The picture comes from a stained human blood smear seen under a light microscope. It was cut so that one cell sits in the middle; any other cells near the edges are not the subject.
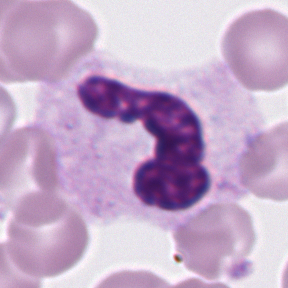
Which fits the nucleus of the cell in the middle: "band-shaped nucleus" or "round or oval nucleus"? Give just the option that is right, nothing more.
Band-shaped nucleus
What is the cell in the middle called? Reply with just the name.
segmented neutrophil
